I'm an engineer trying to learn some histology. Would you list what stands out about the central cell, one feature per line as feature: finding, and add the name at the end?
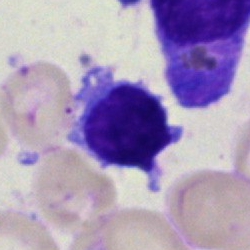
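Outline: irregular, small ragged projections along the edge
Chromatin: dense, dark purple throughout the nucleus
Cytoplasm: scant, mainly a pale bluish fringe at upper left
Granules: none visible
Name: lymphocyte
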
